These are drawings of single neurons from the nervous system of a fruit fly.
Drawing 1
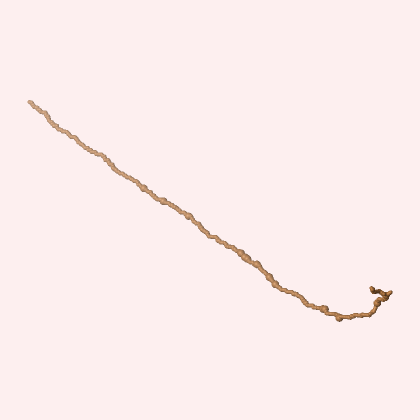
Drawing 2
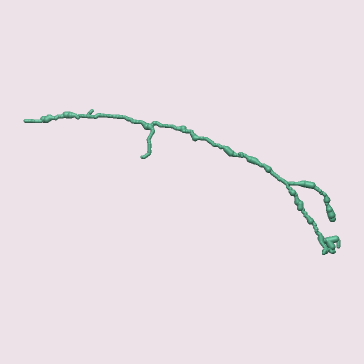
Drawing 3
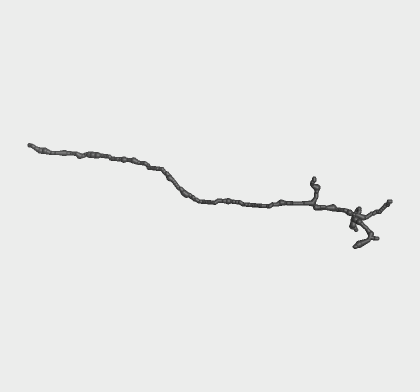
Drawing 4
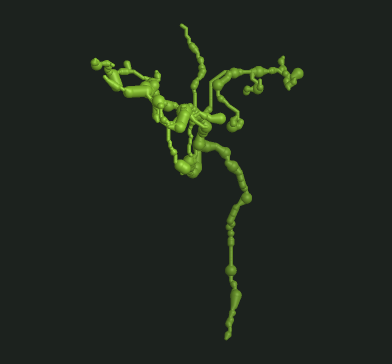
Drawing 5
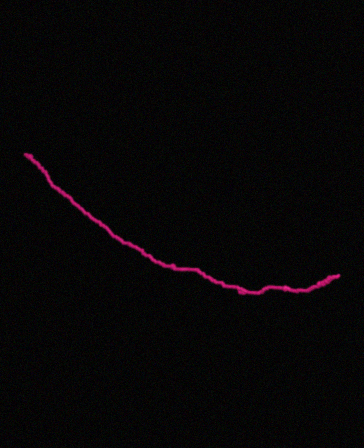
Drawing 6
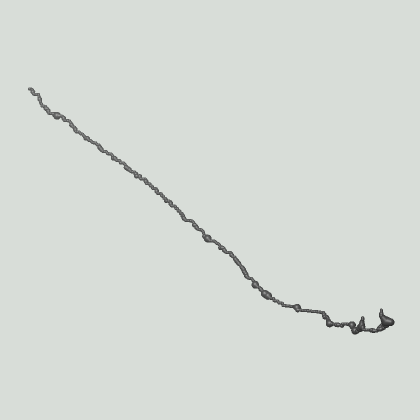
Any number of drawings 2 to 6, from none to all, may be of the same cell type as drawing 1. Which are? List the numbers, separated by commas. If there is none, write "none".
5, 6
